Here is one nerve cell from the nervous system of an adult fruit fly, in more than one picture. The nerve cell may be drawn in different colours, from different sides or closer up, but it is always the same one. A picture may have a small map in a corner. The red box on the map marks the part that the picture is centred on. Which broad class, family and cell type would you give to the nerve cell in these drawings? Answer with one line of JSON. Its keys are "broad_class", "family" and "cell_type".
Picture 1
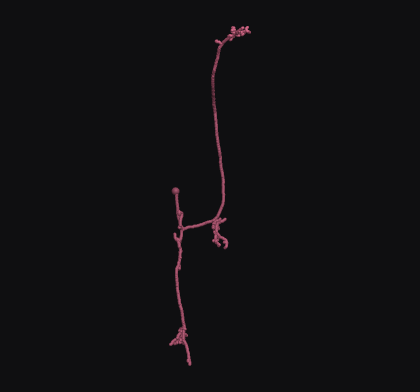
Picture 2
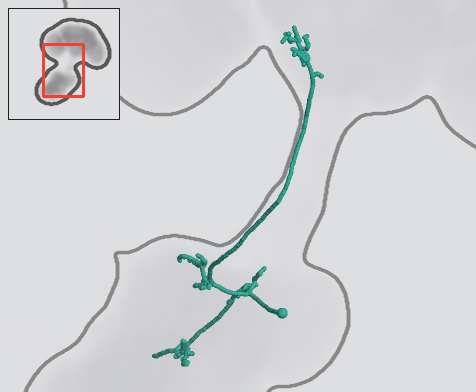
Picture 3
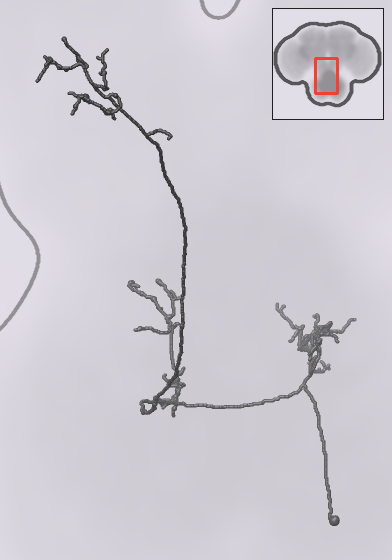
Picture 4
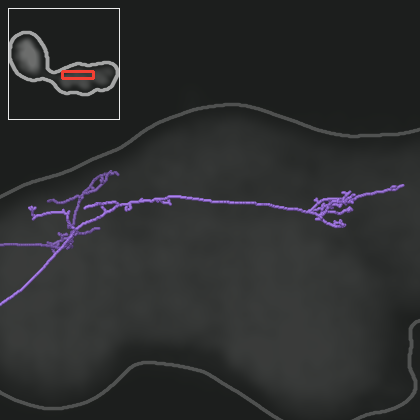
{"broad_class": "ascending neuron", "family": "hemilineage 07B", "cell_type": "AN07B091"}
